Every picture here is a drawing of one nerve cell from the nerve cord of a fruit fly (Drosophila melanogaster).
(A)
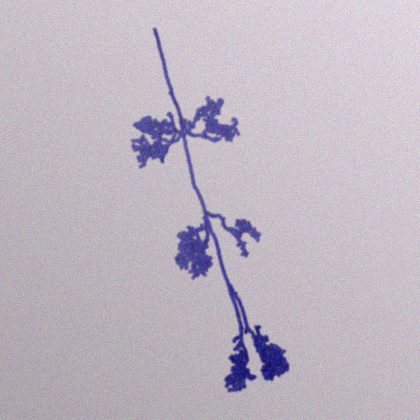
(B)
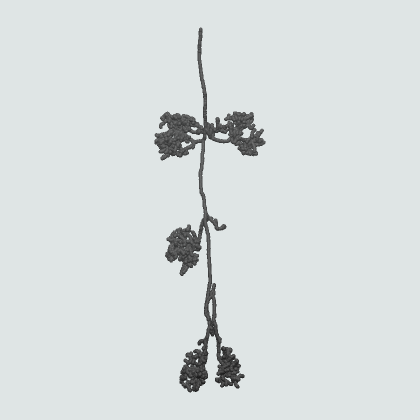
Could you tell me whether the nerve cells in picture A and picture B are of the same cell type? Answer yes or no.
yes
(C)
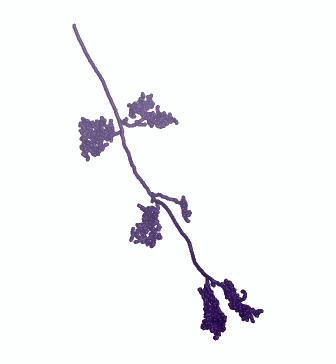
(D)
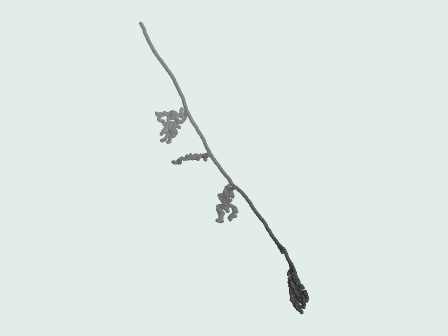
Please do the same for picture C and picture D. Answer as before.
no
